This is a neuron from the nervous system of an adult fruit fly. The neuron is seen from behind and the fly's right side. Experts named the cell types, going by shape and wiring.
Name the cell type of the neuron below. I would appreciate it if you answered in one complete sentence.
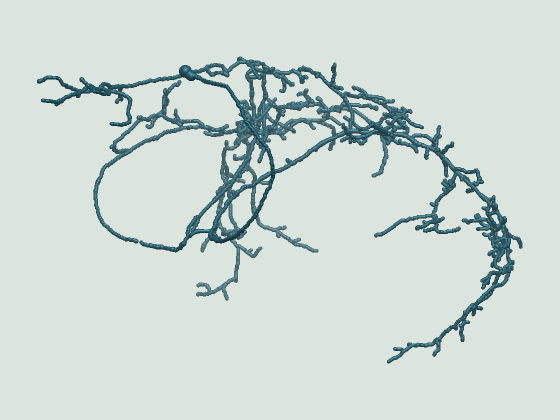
To this neuron applies the cell type name IN19B041.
